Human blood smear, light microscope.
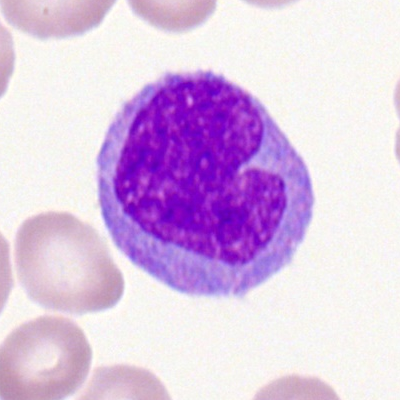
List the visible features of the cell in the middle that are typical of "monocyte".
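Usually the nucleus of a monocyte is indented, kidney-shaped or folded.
On nuclear shape, this one is kidney-shaped with a single deep notch opening towards the right, which fits the monocyte. On chromatin, it is dark purple with scattered pale spots. On cytoplasm, a moderate rim of pale blue-lilac surrounds the nucleus.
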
